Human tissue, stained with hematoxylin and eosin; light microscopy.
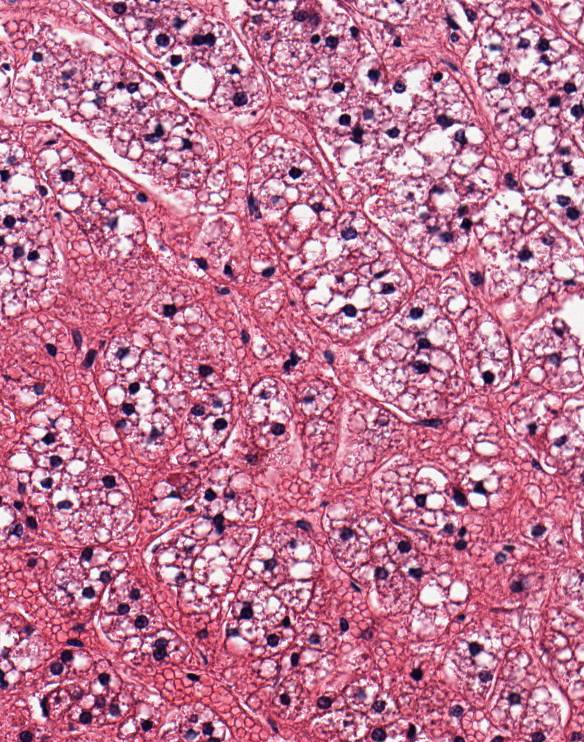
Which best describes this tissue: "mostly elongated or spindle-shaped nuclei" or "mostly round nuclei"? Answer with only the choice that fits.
Mostly round nuclei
